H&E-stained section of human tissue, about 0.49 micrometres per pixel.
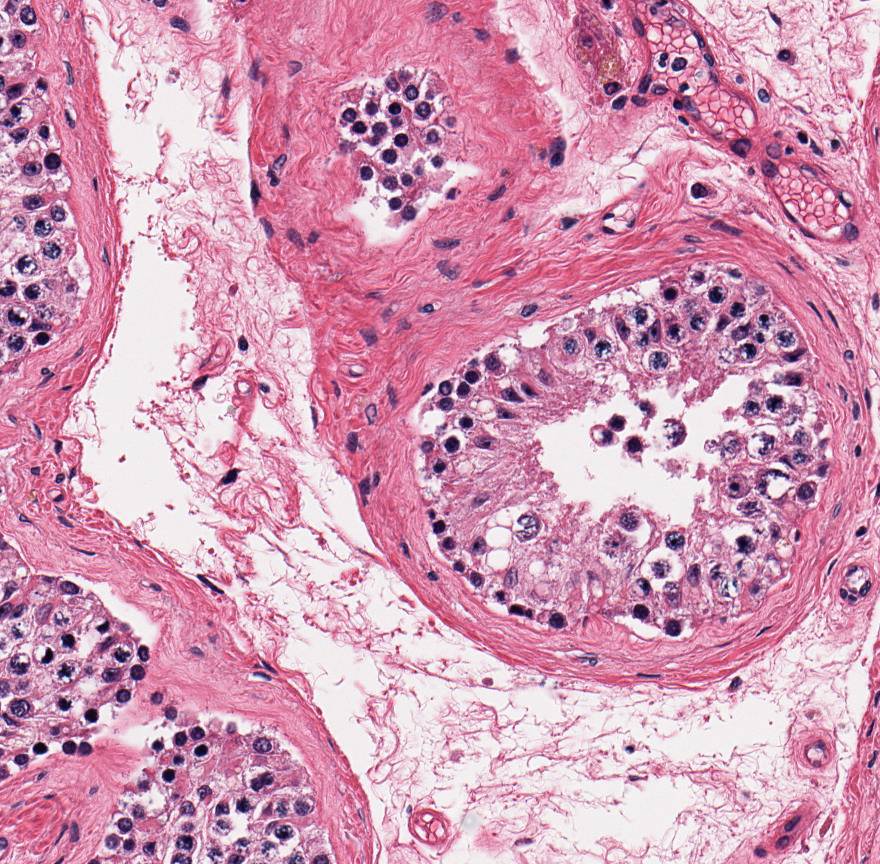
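Testis. Rounded tubules cut across fill the field, the largest right of centre. Thick pink layered fibrous walls wrap each tubule, their flattened spindle nuclei running around it. Several cell layers line the central tubule, with small round dark nuclei crowded along the base.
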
